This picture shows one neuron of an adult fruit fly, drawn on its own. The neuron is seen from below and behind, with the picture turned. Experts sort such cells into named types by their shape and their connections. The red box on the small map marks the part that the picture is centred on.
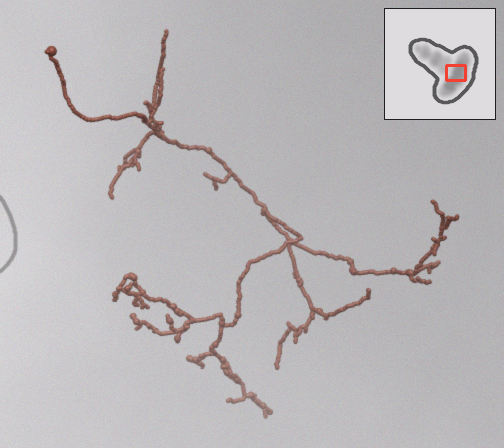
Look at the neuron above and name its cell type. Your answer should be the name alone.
SMP382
